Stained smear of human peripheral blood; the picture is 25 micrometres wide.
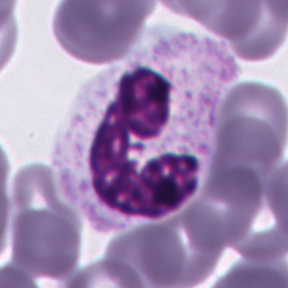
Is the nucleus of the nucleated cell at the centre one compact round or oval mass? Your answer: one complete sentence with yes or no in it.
No, rather than one compact mass, the nucleus is drawn out into a curved band without separate lobes.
